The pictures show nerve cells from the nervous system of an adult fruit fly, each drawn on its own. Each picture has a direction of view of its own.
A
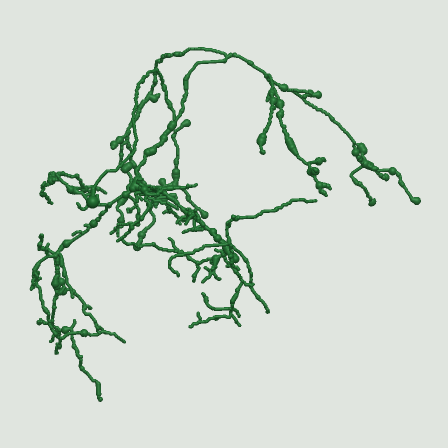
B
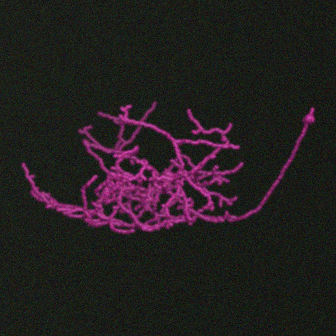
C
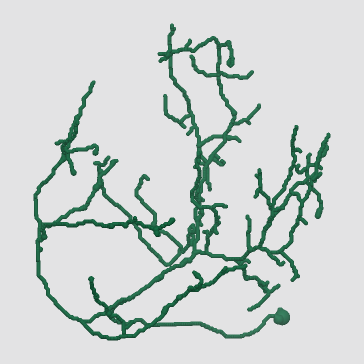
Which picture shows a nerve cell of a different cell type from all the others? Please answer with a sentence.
The nerve cell in picture B is of another cell type than the rest.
